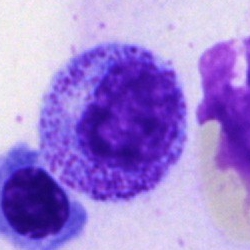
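Promyelocyte, shown in a stained bone marrow smear under the light microscope: you can see its cytoplasm packed with coarse, round, reddish-purple granules that ring the nucleus on all sides. Just to the upper left of the nucleus there's a paler patch where the granules are fewer. The chromatin, dark purple, is gathered into coarse clumps.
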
